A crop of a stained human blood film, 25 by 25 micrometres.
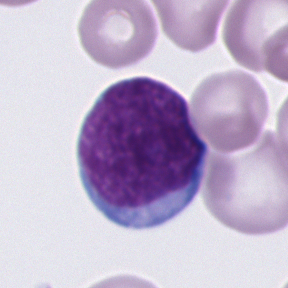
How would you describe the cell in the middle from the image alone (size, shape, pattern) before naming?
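Sure, the outline is smooth and oval, about 13 by 11 micrometres. The nucleus is round, about 11 micrometres across, and takes up about 80% of the cell's area. The cytoplasm makes a crescent that's widest below the nucleus, with no granules and no vacuoles in it. That's a myeloblast.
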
